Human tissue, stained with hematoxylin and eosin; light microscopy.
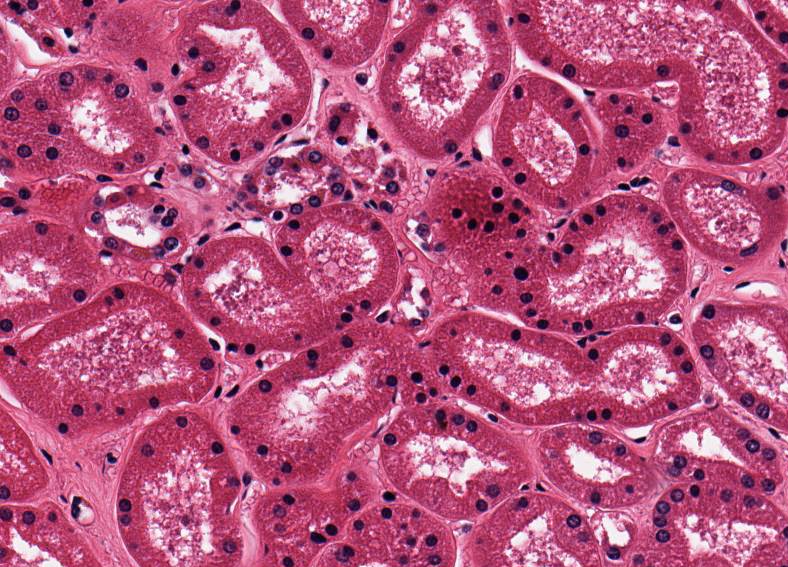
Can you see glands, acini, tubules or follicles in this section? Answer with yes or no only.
Yes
